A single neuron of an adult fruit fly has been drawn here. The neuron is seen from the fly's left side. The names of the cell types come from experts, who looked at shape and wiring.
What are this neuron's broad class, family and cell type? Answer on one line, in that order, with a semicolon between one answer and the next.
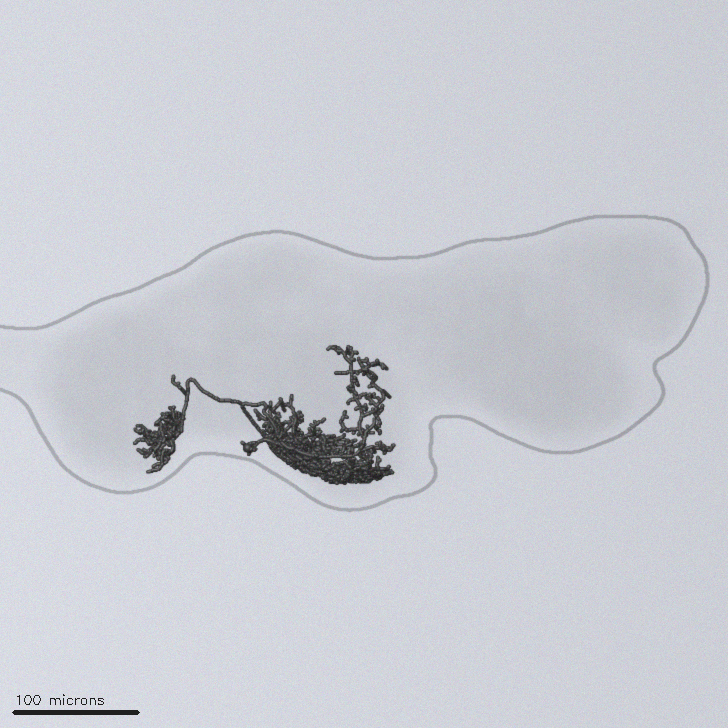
nerve-cord intrinsic neuron; hemilineage 13A; IN13A004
